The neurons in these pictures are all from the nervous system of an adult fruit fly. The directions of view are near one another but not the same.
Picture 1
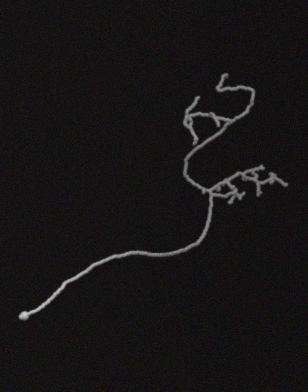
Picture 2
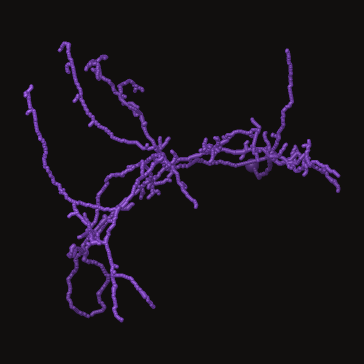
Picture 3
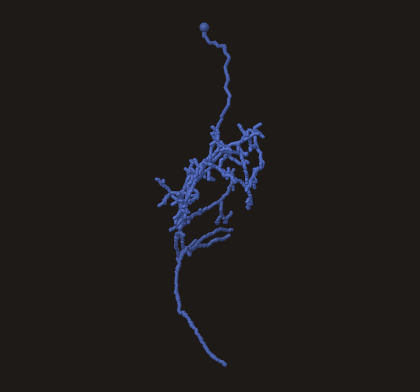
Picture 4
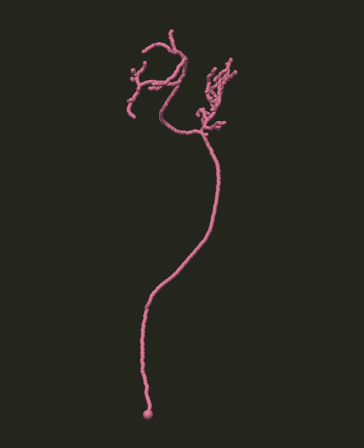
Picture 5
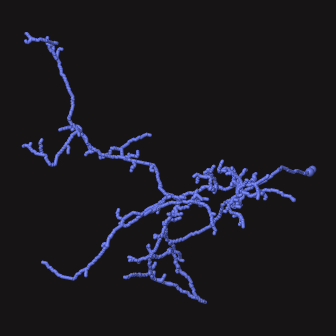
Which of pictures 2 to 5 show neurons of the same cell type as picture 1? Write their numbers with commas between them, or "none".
4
